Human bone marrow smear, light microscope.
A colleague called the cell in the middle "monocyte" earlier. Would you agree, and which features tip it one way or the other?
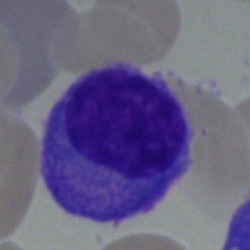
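Start with the outline: it's roughly round, which doesn't lean toward either name. The cytoplasm makes a broad crescent along the lower left side, and that alone settles nothing between them either. Its colour is deep blue, and that goes with plasma cell.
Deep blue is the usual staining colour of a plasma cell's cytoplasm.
No distinct granules show in the cytoplasm, which goes against monocyte.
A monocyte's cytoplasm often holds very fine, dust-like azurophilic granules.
The small purple specks sit just outside the upper right edge, so they belong to neither name. Put together, this isn't a monocyte; it's a plasma cell.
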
